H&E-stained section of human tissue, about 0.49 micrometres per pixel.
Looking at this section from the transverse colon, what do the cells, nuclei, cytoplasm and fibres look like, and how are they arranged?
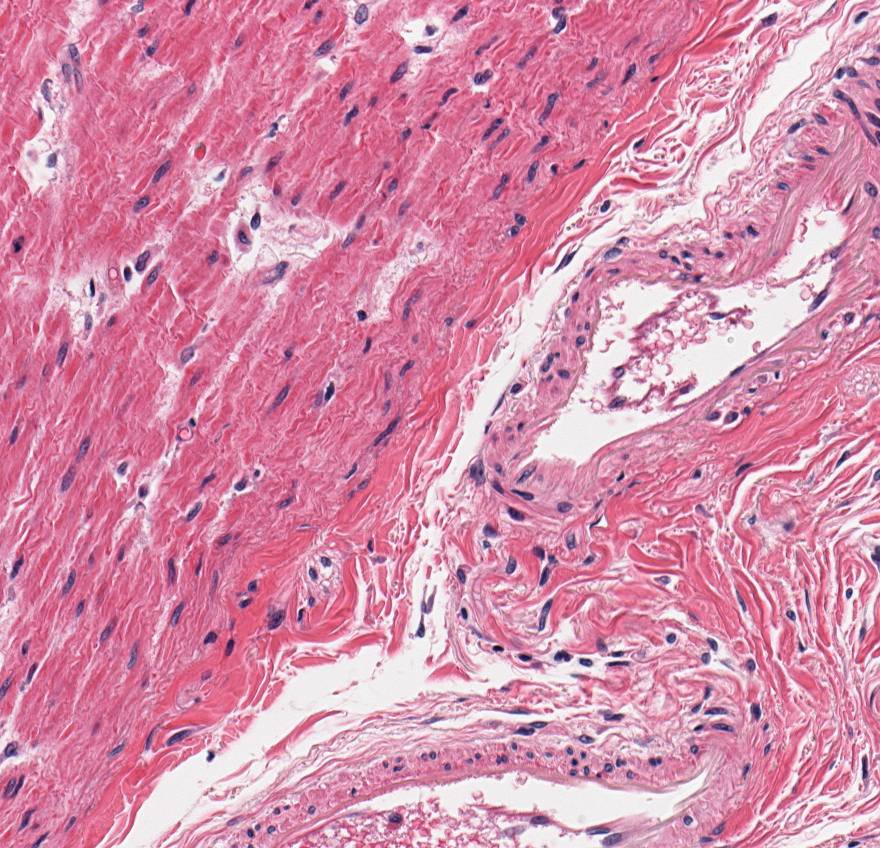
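Muscle occupies the left and upper field; fibrous connective tissue with vessels occupies the lower right. That connective tissue: wavy pink collagen bundles. No fat cells present.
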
